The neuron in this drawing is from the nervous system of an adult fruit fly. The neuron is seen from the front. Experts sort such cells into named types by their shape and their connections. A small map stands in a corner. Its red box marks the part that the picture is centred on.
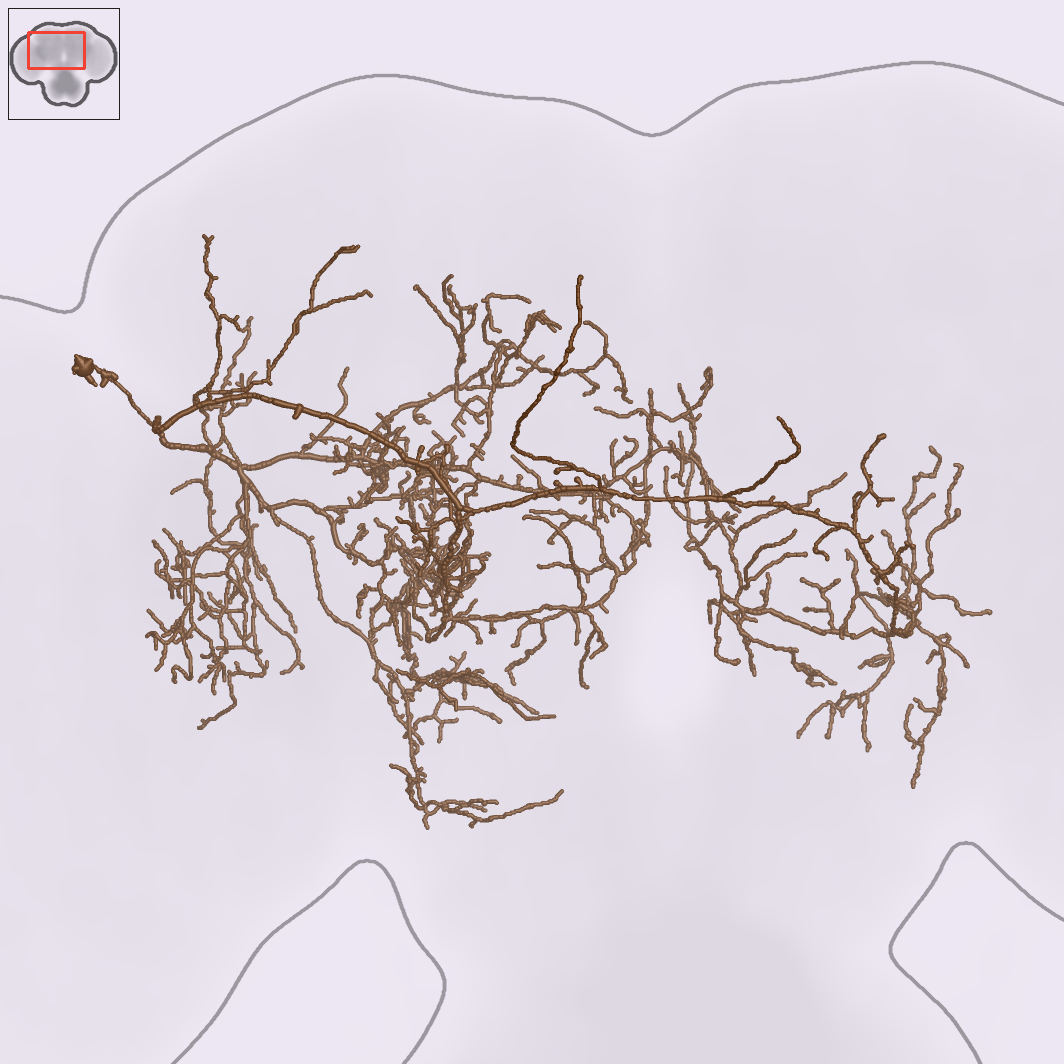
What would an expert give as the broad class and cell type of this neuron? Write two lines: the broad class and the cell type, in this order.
central-brain intrinsic neuron
PLP032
